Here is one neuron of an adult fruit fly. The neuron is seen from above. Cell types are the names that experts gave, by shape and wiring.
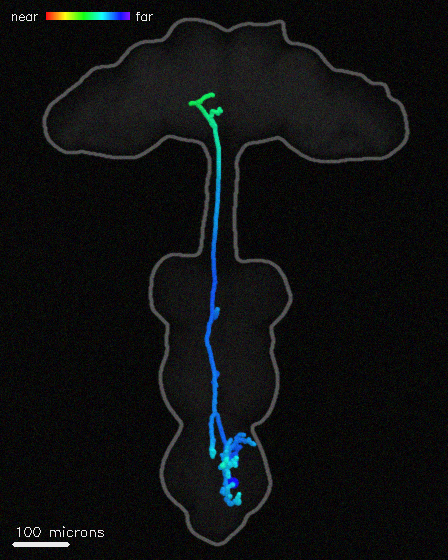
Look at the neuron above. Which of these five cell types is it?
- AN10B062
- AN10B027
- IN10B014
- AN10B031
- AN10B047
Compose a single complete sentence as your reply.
With respect to cell type, this neuron is AN10B062.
